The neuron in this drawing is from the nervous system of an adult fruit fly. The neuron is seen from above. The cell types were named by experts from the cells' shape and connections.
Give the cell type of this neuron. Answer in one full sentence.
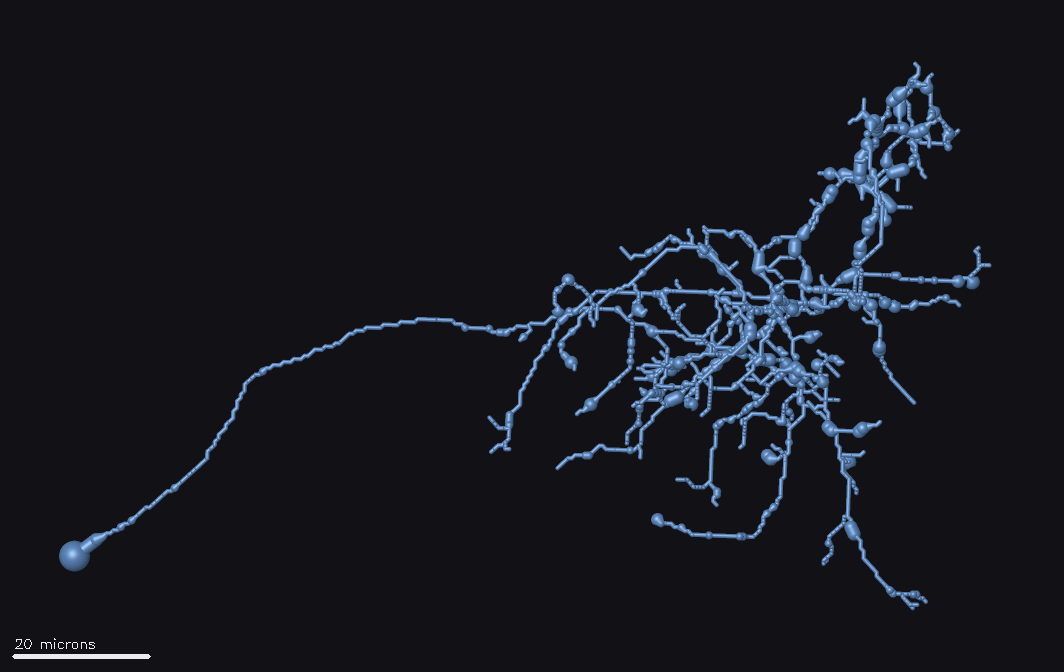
This neuron has been assigned cell type IN13B066.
